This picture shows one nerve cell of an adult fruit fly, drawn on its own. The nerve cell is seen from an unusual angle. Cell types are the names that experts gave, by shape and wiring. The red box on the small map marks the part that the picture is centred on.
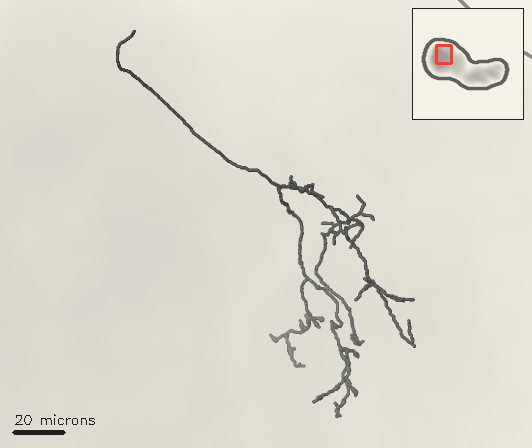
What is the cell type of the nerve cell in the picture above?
PS005_c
